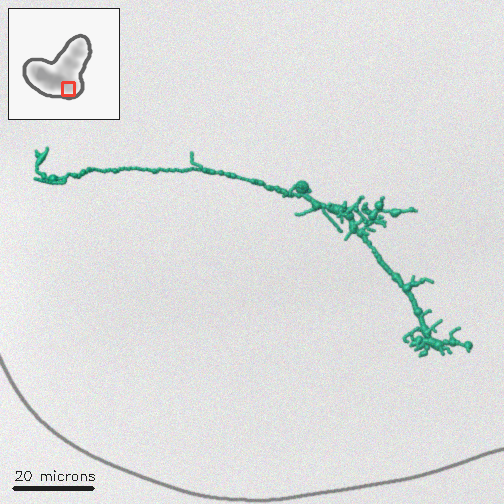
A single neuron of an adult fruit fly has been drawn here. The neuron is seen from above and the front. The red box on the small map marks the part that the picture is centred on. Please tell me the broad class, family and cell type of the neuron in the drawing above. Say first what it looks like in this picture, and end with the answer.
From left to right in the picture it spans about 110 microns. Dozens of branch ends can be seen. This is an optic-lobe intrinsic neuron. Its family is T. The cell type is T2.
